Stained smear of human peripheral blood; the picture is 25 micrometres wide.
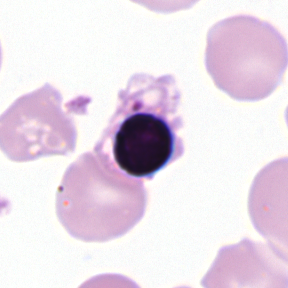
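Normoblast at the centre of the smear, with an irregular, ragged outline. Its cytoplasm is pale greyish-lilac, and above the nucleus it holds some pale clear spaces. There's also a small dark purple dot in the cytoplasm, sitting just above the nucleus.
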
